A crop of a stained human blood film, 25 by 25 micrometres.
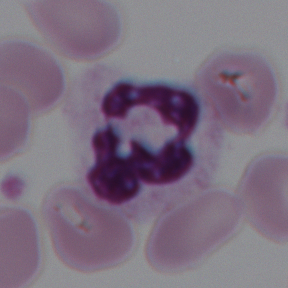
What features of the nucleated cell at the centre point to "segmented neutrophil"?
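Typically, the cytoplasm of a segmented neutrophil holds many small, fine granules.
Here the cytoplasm lacks large orange-red granules, which fits a segmented neutrophil. Otherwise seen: chromatin dark purple and coarsely clumped; cytoplasm plentiful and pale pinkish-lilac. Outer edge of the cell faint and poorly defined against the background.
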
